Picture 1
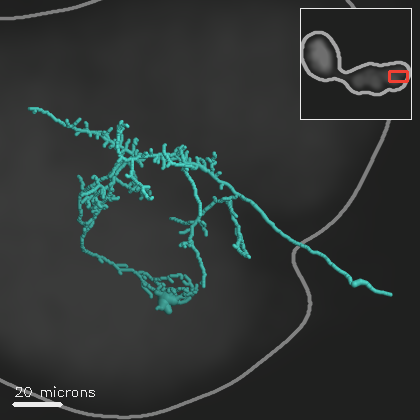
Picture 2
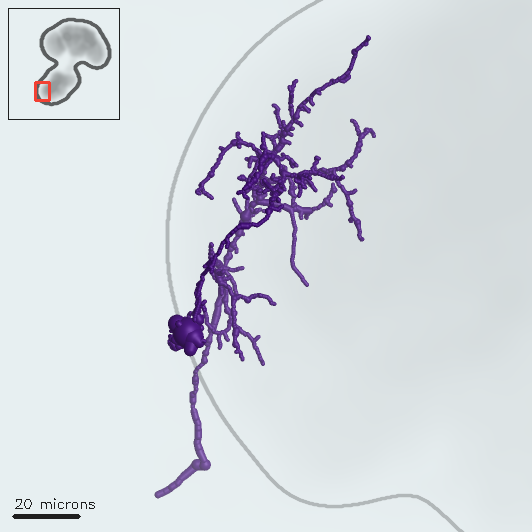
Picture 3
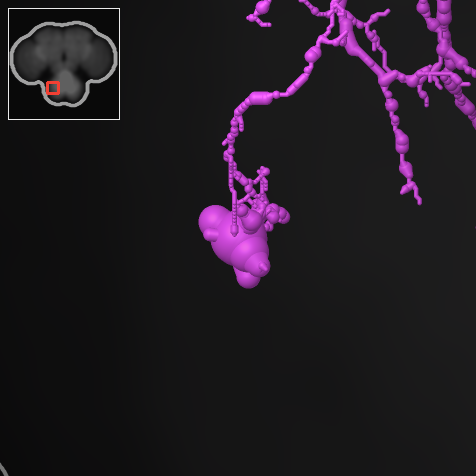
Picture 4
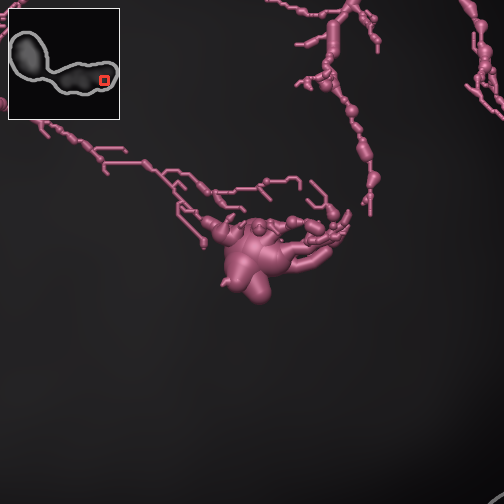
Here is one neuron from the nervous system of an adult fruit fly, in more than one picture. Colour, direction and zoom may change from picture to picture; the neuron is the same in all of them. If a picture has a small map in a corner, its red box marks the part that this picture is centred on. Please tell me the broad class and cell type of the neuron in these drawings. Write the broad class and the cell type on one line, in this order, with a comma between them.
motor neuron of the nerve cord, Tr flexor MN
